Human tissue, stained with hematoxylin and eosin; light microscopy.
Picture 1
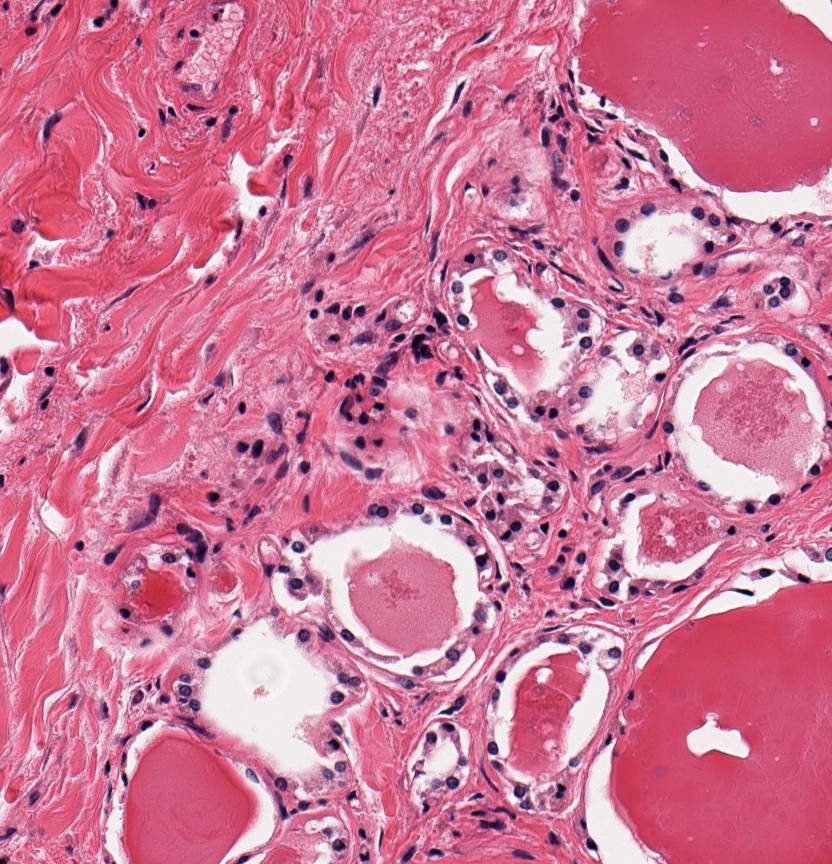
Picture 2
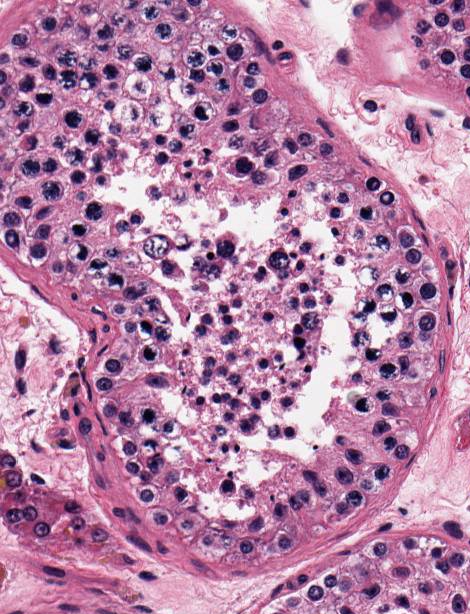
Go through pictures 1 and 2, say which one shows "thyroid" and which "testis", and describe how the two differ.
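Picture 1 is thyroid; picture 2 is testis. In picture 1 dense collagen, in wavy, brightly eosinophilic bundles with few nuclei, fills the upper left, while rounded lined units crowd the lower and right parts. The largest pink-filled units sit at the top right and bottom right corners and are much bigger than the others, and no fat cells are present. Picture 2 shows a single large rounded tubule filling most of the field, with parts of neighbouring tubules at the corners. A thin pink fibrous wall with flattened spindle-shaped nuclei bounds it, and its stratified lining, several cells deep, holds mostly rounded cells, many with large round nuclei and coarse, dark, clumped chromatin.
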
